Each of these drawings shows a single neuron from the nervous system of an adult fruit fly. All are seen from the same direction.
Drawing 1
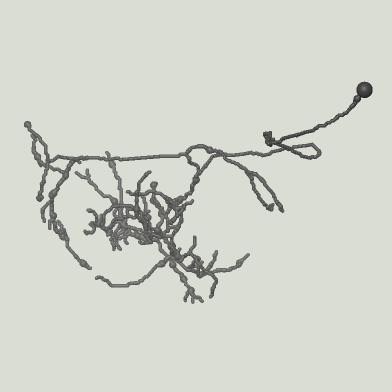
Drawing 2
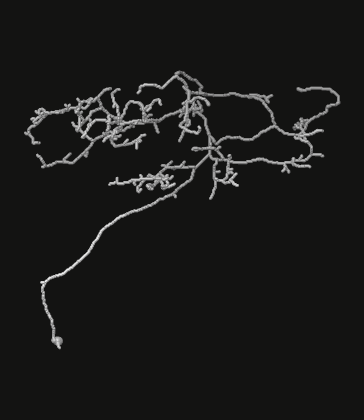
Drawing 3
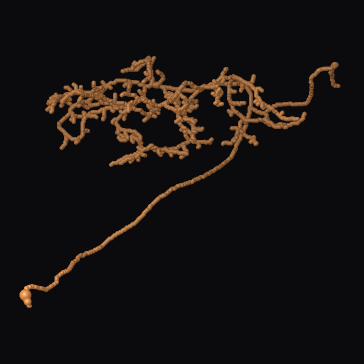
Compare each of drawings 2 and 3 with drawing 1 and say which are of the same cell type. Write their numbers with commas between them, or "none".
none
